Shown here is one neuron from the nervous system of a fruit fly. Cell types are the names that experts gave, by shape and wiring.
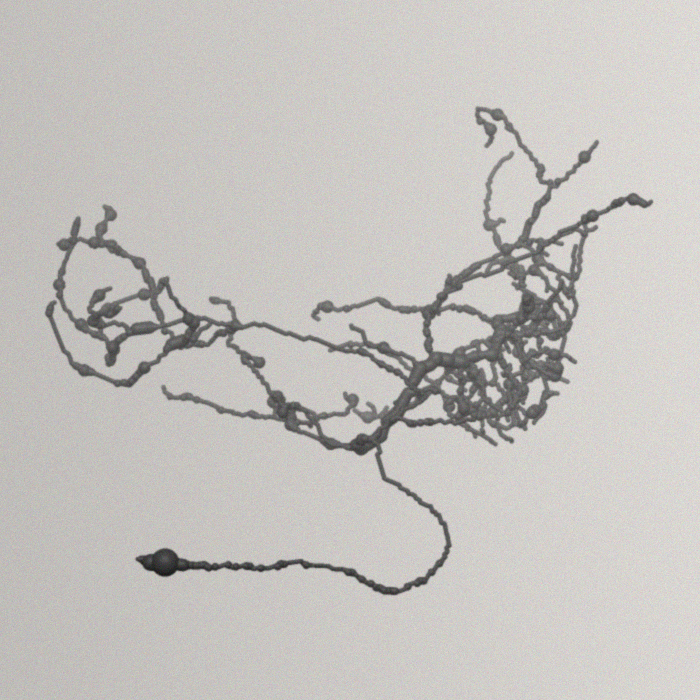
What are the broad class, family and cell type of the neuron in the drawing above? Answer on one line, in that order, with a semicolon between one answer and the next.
central-brain intrinsic neuron; hemilineage VPNp&v1_posterior; PVLP111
